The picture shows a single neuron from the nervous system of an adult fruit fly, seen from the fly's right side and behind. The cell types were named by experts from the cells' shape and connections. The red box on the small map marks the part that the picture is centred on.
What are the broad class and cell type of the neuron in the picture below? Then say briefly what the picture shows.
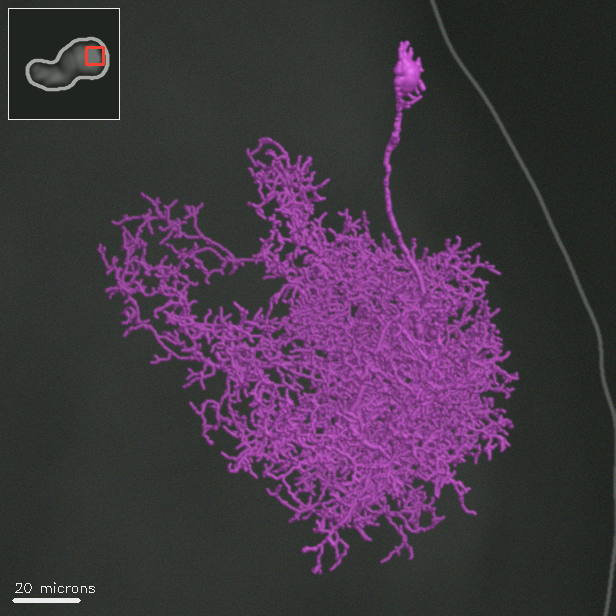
This is a central-brain intrinsic neuron. Its cell type is AVLP076. From top to bottom in the picture it spans about 170 microns. More than a hundred branch ends can be seen.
